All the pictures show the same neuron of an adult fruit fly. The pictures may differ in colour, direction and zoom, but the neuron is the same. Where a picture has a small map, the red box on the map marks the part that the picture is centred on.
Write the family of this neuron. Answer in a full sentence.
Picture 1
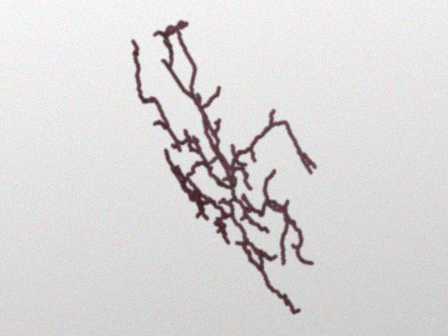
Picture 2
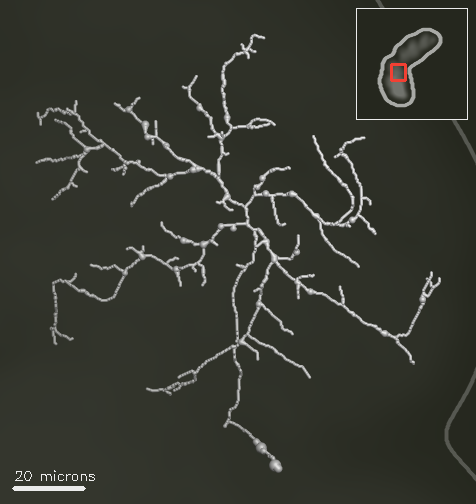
The family is Cm.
